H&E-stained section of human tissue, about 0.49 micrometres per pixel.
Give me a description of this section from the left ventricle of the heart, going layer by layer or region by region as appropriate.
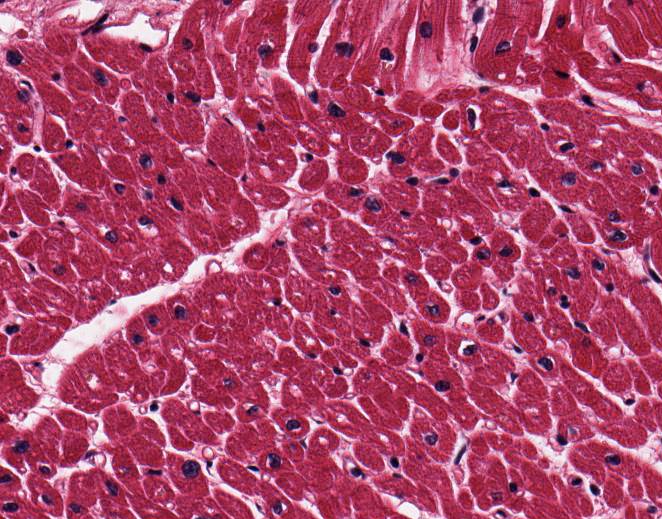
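Cross-sectioned fibres: nuclei central, not at the fibre edge. Muscle fibre cytoplasm deep, even pink-red. Scant stroma between individual fibres, with small dark elongated nuclei. Pale band of loose connective tissue runs diagonally from left edge toward field centre.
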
